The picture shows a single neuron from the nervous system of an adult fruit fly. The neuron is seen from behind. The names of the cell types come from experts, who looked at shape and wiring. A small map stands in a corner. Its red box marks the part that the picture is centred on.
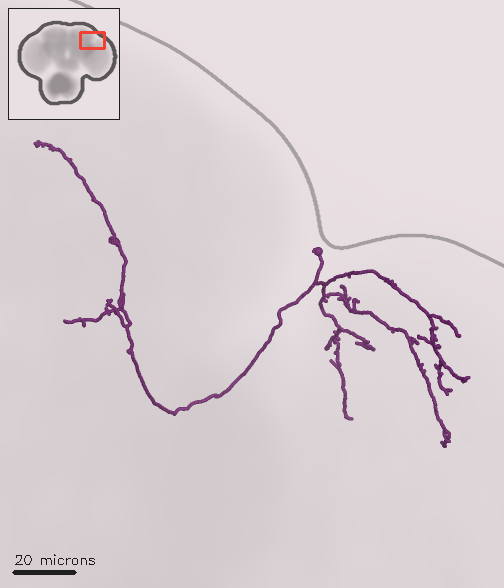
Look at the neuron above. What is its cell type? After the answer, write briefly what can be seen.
It is of cell type MeVP15. Its broad class is visual projection neuron. From left to right in the picture it spans about 140 microns. In this view it is wider than it is tall.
